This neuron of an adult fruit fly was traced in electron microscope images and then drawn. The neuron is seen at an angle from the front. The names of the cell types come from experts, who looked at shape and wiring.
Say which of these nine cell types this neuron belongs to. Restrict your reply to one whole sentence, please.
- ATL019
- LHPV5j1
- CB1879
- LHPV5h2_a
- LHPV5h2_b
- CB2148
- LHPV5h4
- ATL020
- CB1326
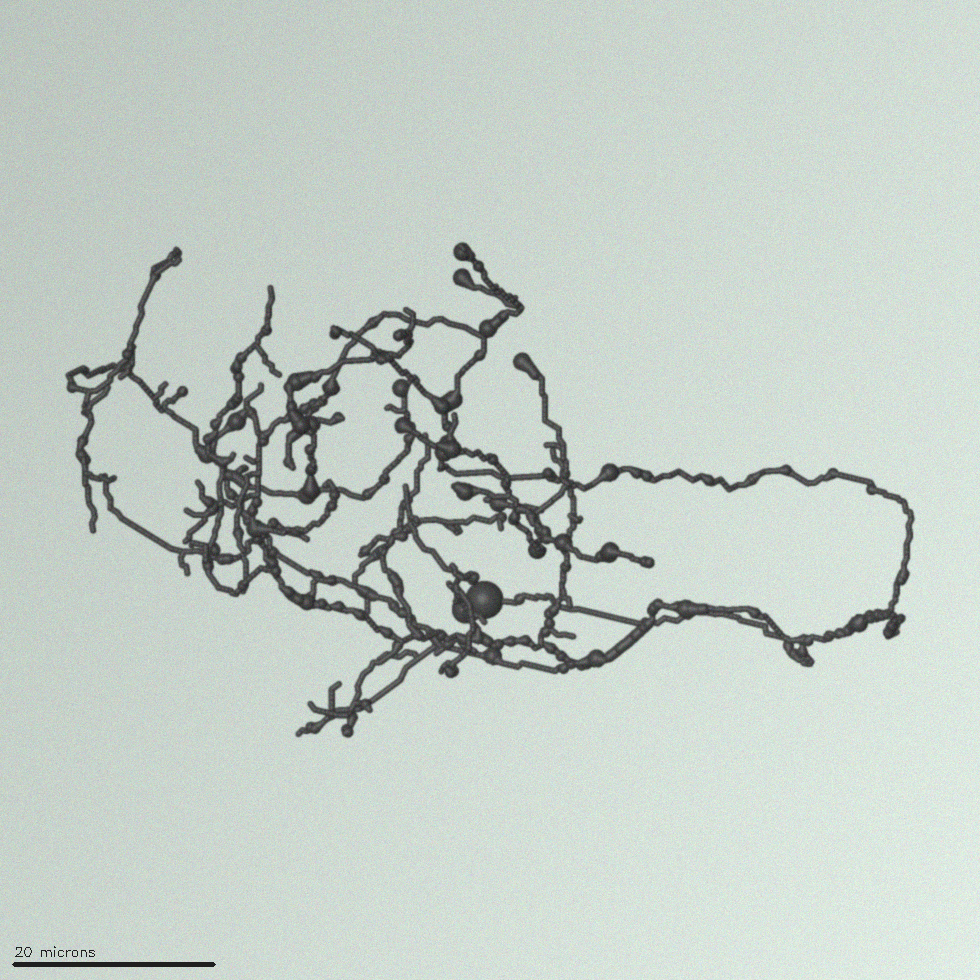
Belonging to the cell type CB1879 is this neuron.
